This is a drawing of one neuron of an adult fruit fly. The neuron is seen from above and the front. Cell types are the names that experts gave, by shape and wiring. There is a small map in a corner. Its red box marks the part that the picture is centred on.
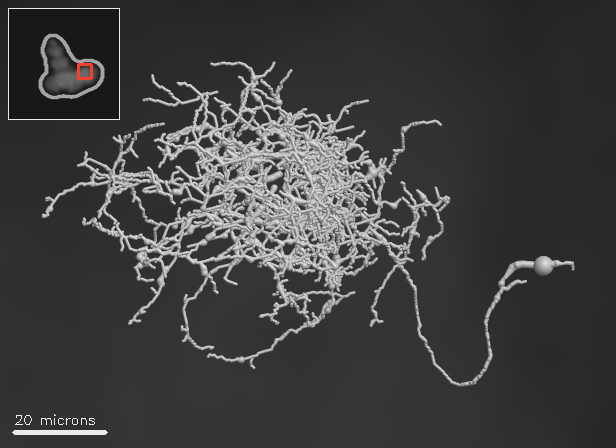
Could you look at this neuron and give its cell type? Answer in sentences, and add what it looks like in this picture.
The cell type is SLP132. Its broad class is central-brain intrinsic neuron. Its cell body lies on the right of the picture. By the scale bar it is about 120 microns wide in this view. The picture shows more than a hundred branch ends.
